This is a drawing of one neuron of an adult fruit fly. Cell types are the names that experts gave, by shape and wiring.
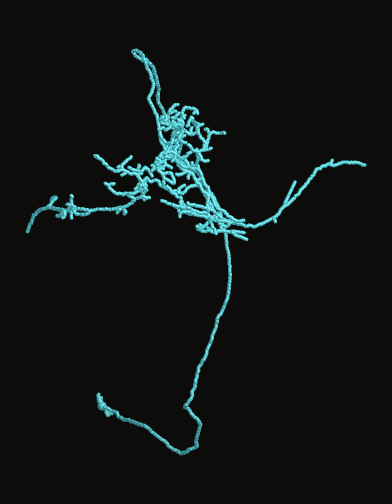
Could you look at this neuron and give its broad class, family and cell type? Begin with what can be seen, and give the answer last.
The cell body is at the lower left of the picture. The picture shows dozens of branch ends. This is a central-brain intrinsic neuron. Its family is LoVC. The cell type is LoVC23.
